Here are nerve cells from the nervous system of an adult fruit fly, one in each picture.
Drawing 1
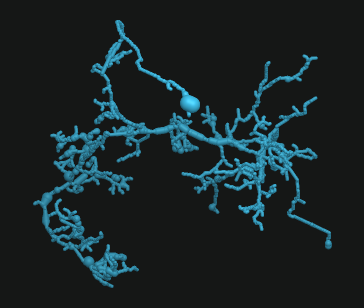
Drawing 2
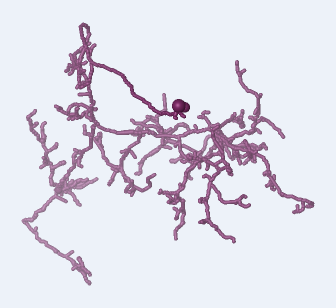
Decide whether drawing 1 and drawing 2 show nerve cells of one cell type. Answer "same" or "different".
same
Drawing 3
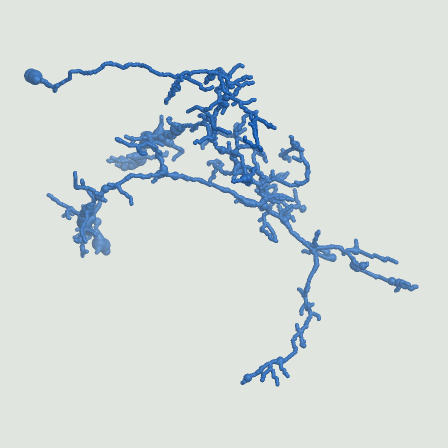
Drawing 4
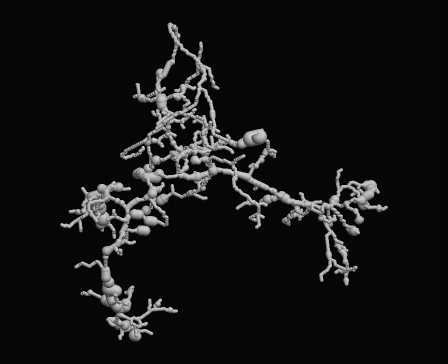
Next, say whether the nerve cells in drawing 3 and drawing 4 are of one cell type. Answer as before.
same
